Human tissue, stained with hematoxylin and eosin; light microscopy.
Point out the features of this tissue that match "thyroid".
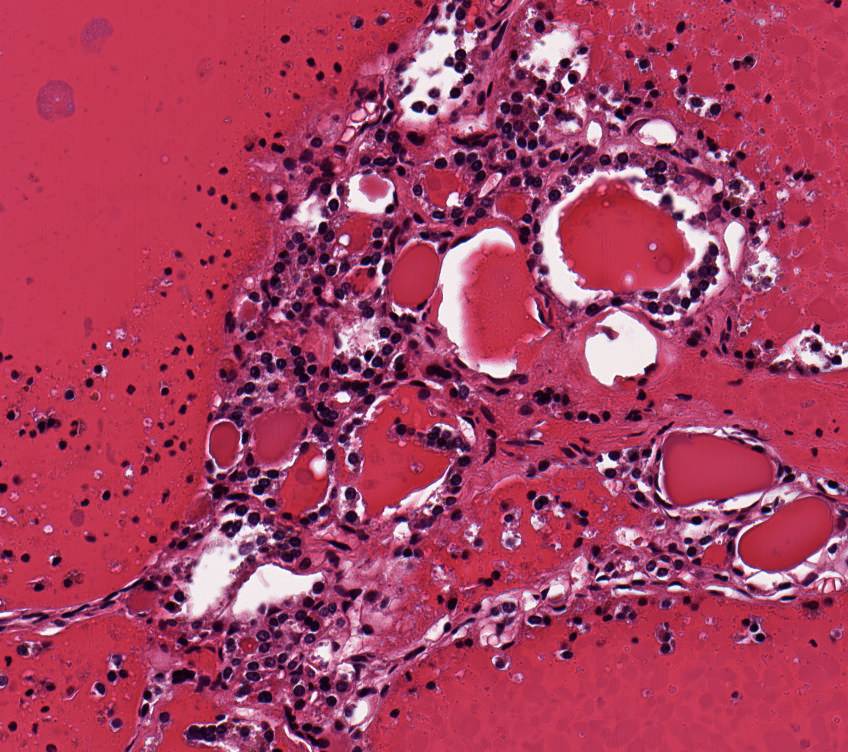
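Tissue: thyroid.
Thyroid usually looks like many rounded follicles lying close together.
Here, many small round to oval spaces filled with homogeneous pink material lie within cellular tissue.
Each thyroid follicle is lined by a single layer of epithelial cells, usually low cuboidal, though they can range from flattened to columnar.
The spaces are lined by a single layer of flattened to low cuboidal cells with dark nuclei. Numerous small cells with round, dark-staining nuclei and scant cytoplasm crowd the tissue between the spaces.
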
